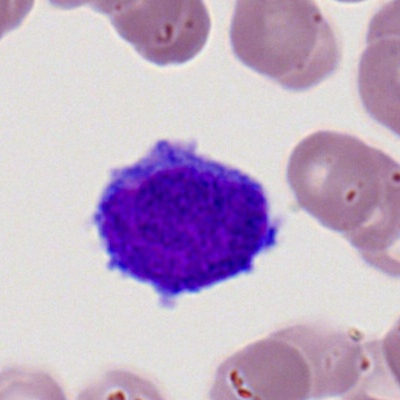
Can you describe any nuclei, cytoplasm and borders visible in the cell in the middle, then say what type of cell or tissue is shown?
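Short, ragged projections stick out from the surface; that's the first thing I see. Inside, the nucleus fills most of the cell. Its chromatin stains a dense, deep purple. The cytoplasm is only a thin rim around it. This cell is a lymphocyte.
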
